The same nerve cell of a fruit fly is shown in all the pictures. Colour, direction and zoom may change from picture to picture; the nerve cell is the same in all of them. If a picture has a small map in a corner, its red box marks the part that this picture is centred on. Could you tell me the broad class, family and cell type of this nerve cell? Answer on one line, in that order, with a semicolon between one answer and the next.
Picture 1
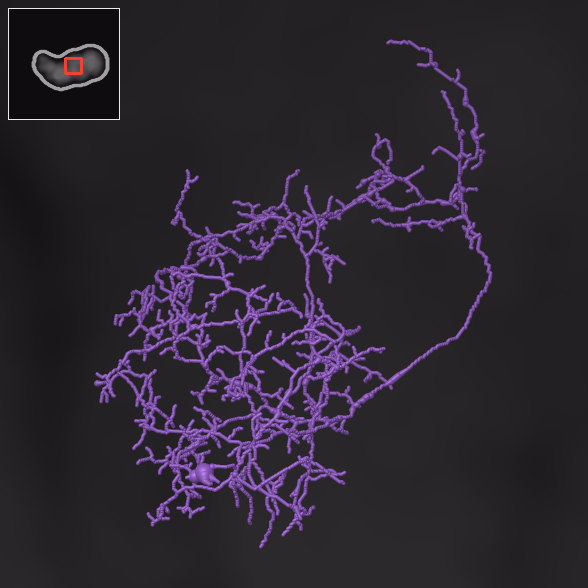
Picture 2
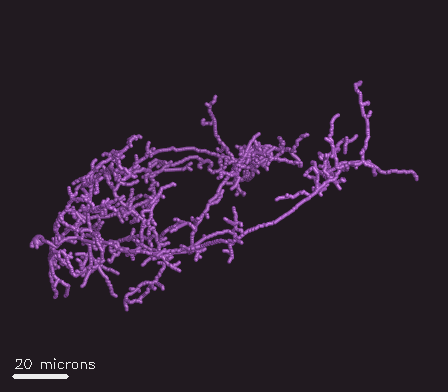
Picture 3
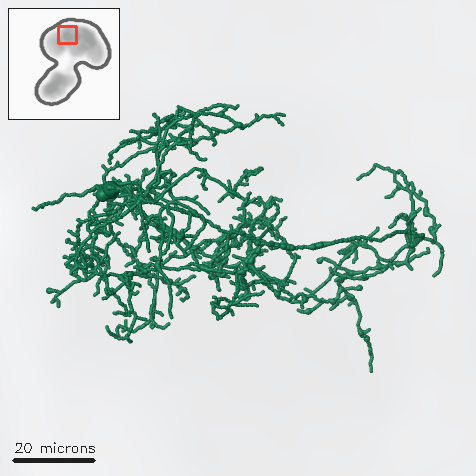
central-brain intrinsic neuron; hemilineage VLPl2_medial; CB2453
